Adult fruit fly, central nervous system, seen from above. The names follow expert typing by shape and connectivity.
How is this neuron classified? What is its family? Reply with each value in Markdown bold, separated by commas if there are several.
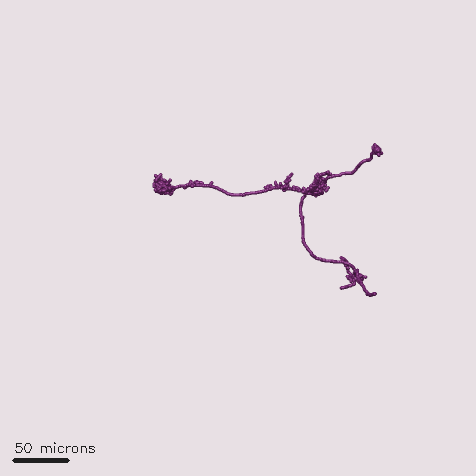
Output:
**hemilineage ALl1_ventral**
